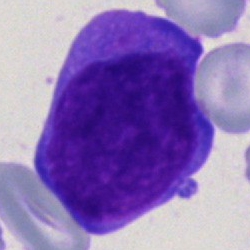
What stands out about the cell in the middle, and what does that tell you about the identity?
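First, the outline: irregular and somewhat angular rather than smoothly round. Second, the chromatin: finely granular and spread evenly across the nucleus. Third, the cytoplasm: its rim is widest along the top of the cell. Fourth, a small rounded bleb protrudes from the lower right edge. Last, the name: blast.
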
